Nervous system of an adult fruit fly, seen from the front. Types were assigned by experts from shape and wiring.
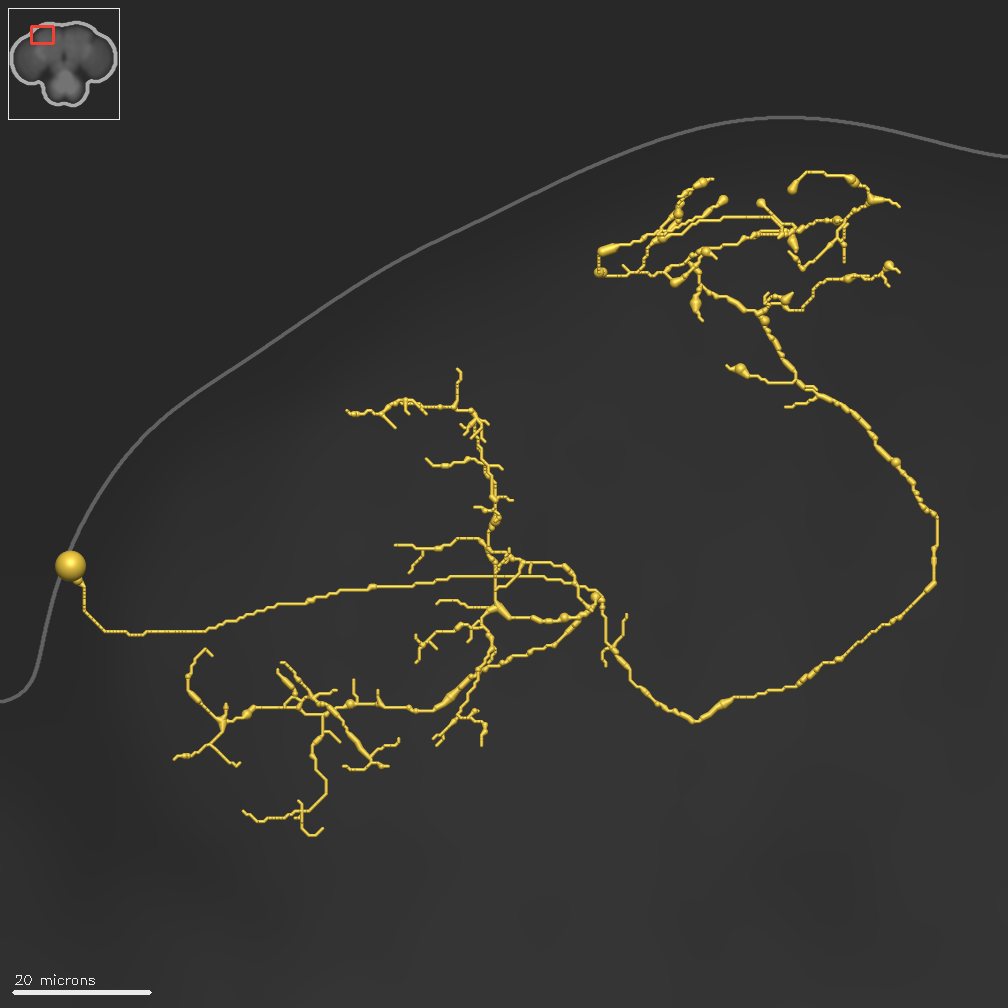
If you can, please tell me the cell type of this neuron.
CB1387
